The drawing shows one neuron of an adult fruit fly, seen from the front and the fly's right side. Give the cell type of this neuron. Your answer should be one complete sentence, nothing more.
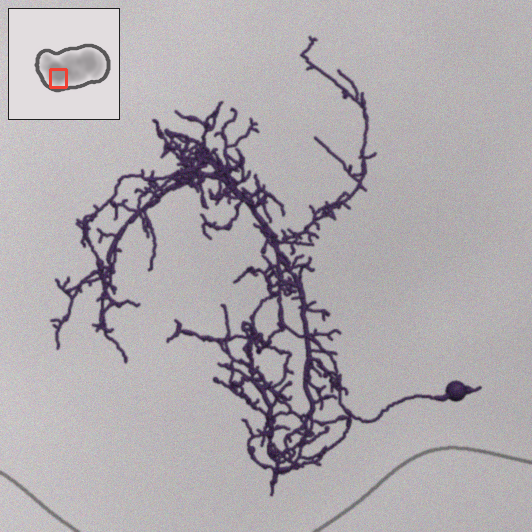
The cell type that this neuron has is INXXX468.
